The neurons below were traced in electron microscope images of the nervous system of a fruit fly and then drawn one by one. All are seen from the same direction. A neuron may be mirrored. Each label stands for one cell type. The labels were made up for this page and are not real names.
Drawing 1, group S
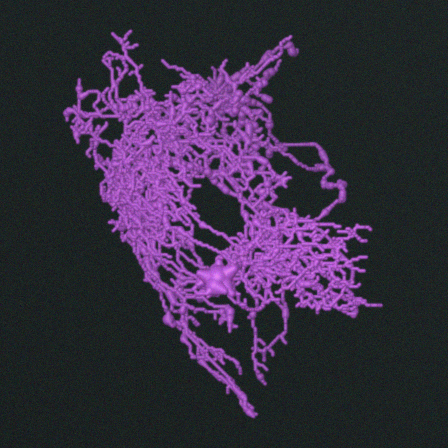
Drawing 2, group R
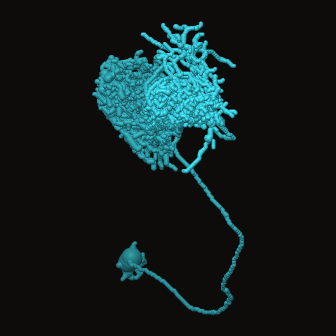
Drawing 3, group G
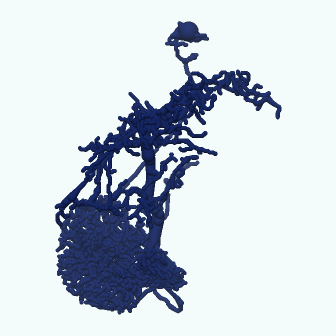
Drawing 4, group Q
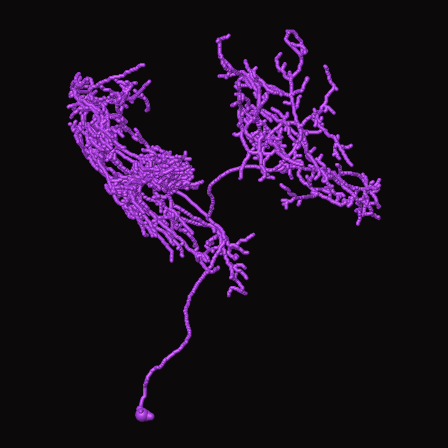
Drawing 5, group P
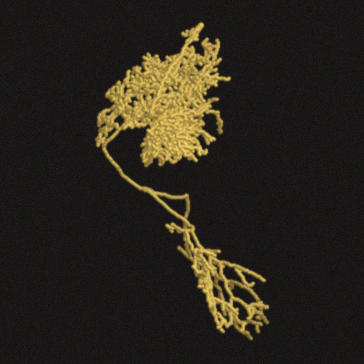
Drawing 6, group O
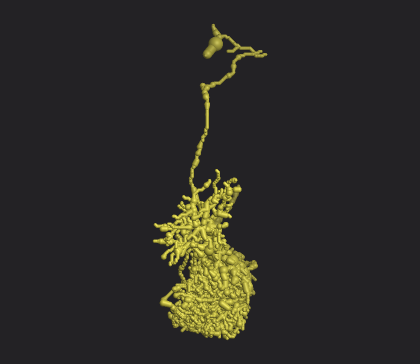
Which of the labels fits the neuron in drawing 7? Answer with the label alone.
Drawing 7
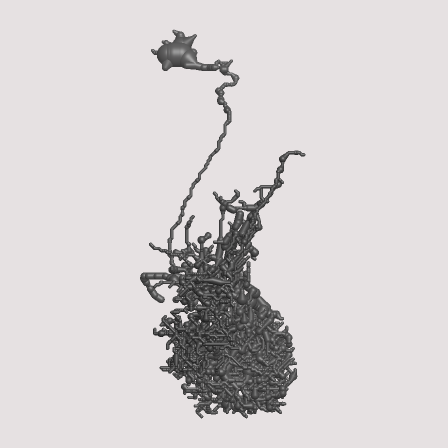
group O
